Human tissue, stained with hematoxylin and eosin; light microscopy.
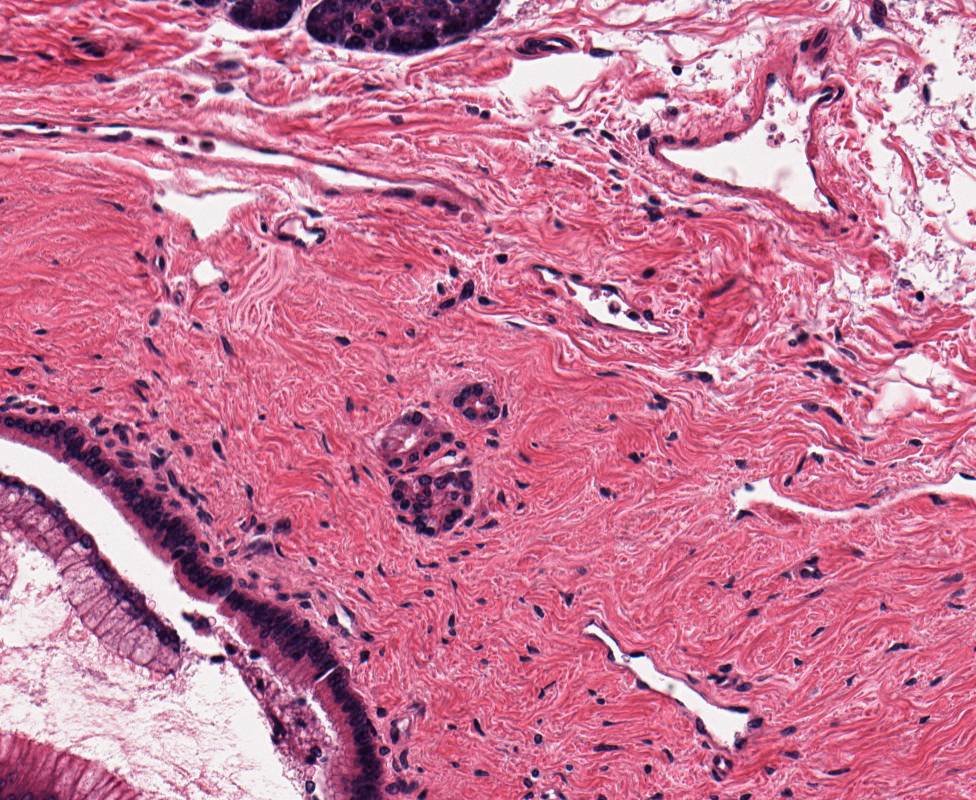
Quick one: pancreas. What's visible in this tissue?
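Lower left, a lumen is lined by one layer of tall columnar cells. Collagen fibres run in wavy bundles. Near the centre, a small rounded nest of cells has dark, crowded nuclei. Upper right is looser and paler than the rest of the stroma, with more open spaces.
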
